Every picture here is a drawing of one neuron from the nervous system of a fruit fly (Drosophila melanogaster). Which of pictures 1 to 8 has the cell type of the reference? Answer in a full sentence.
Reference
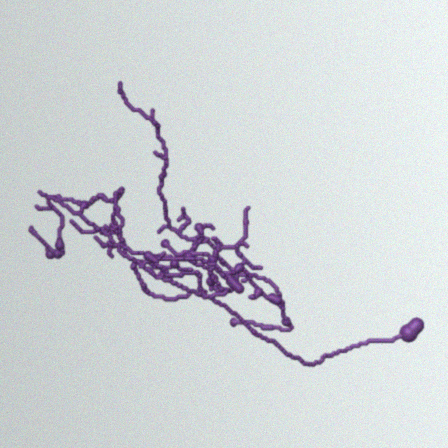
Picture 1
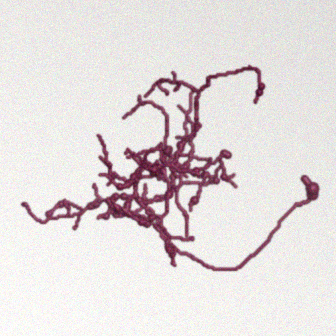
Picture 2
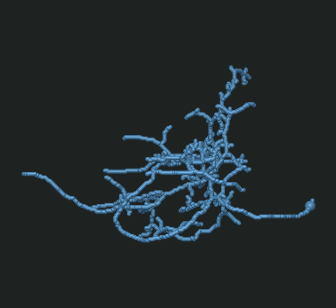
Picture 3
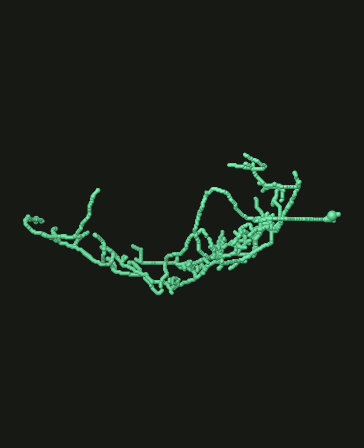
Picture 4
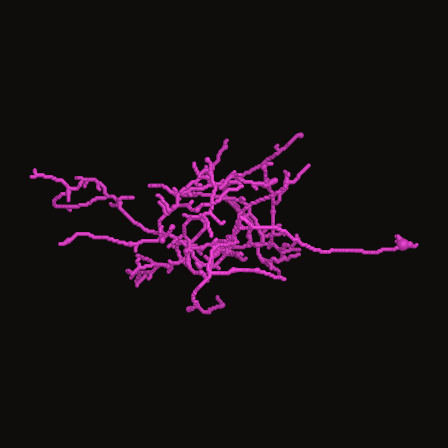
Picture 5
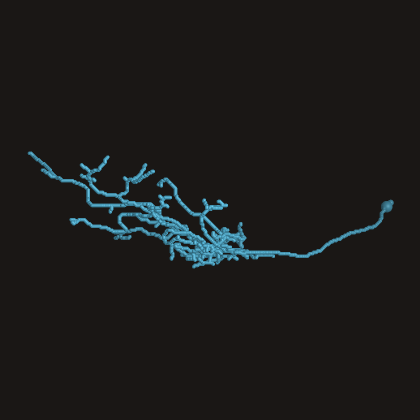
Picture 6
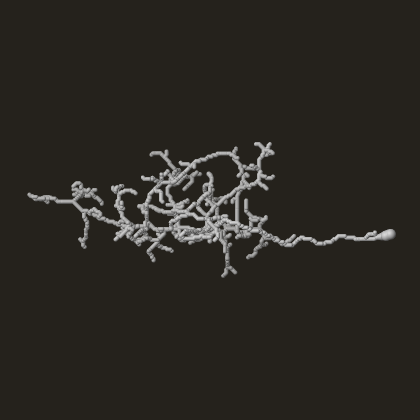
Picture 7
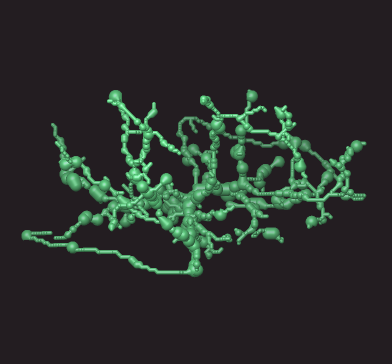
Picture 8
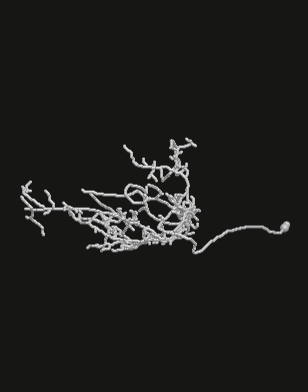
Picture 5 shows a neuron of the same cell type.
